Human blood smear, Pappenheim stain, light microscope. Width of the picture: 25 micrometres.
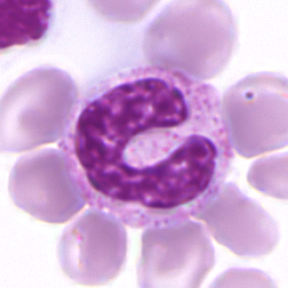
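Band neutrophil, centre of a stained peripheral blood smear. The curved nucleus opens to the right, it seems, and its chromatin is coarsely clumped. The cytoplasm looks pale pink, with small pink-violet granules scattered through it.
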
